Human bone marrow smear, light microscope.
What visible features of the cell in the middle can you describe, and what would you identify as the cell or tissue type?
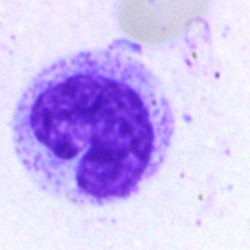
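Kidney-shaped nucleus, deeply notched from the lower left. Chromatin dark purple and coarsely clumped, with small paler patches. Moderate rim of pale lilac cytoplasm around the nucleus, fine purple granules scattered through it. The cell is a band neutrophil.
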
